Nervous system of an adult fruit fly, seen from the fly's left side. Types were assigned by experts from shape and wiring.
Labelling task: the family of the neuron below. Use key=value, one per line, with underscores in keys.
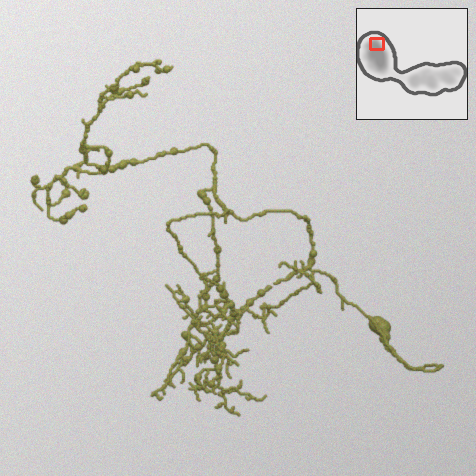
family=hemilineage LHp1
